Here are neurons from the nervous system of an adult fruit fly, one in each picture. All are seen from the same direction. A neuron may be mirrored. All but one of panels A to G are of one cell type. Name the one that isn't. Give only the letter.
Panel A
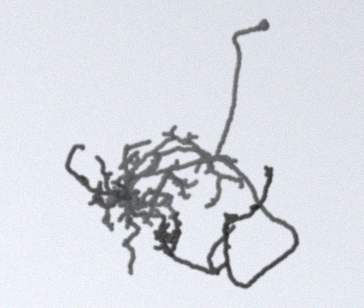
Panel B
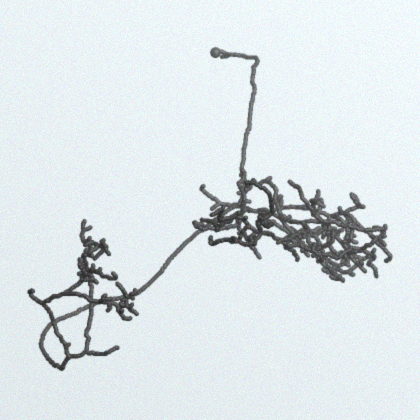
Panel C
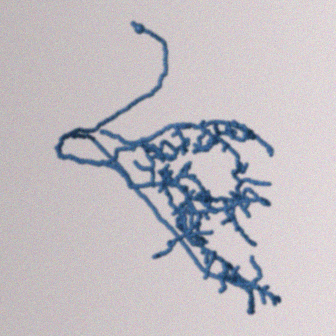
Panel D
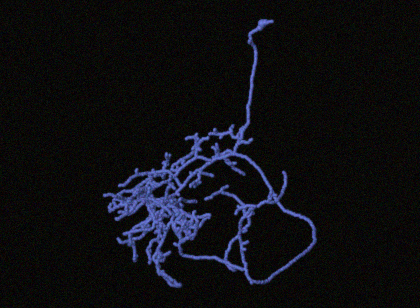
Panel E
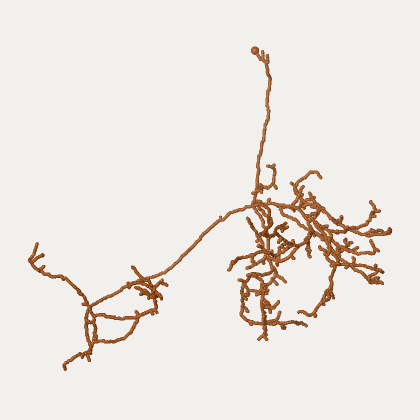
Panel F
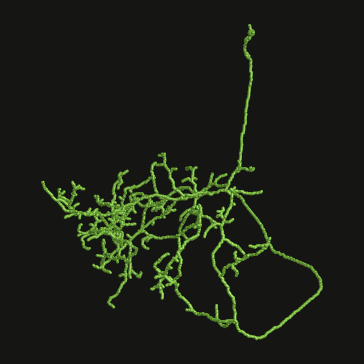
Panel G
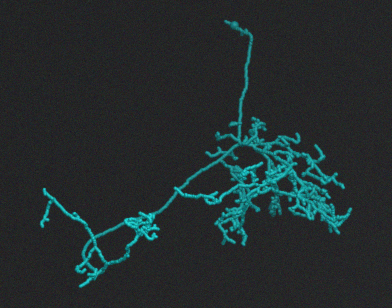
C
